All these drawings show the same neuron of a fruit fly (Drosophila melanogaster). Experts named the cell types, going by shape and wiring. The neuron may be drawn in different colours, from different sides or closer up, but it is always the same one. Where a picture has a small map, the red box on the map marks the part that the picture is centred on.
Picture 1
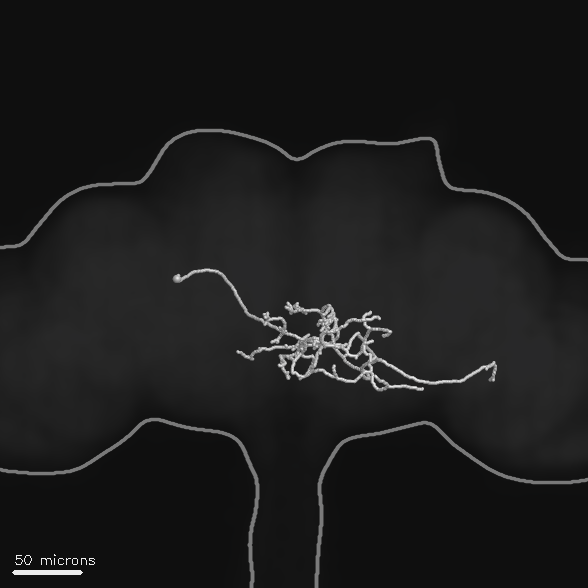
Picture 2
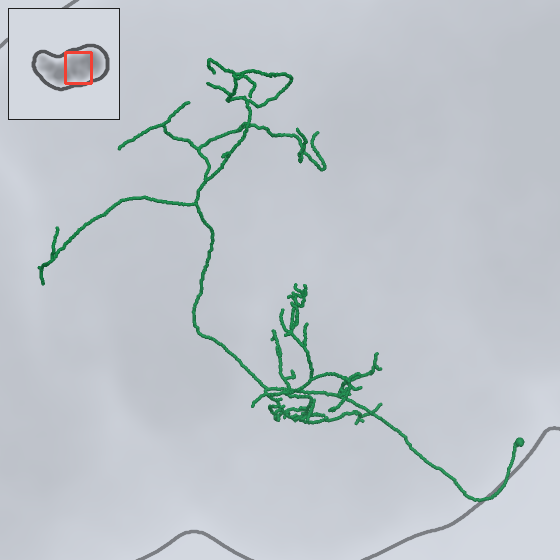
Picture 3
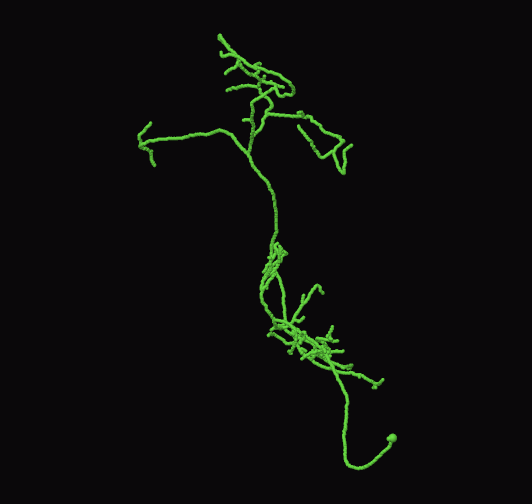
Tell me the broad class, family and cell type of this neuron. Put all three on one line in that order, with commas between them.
central-brain intrinsic neuron, hemilineage MX7, SAD115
